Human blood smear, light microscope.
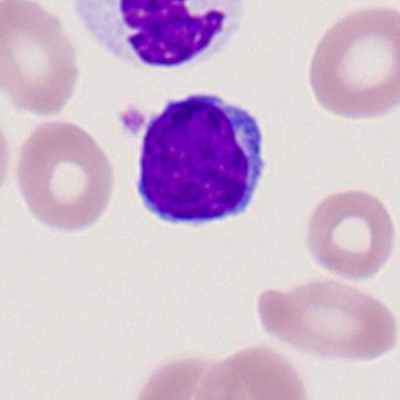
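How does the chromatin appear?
It is dense and dark purple.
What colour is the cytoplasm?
Blue.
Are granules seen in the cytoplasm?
No, none are seen.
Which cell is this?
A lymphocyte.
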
